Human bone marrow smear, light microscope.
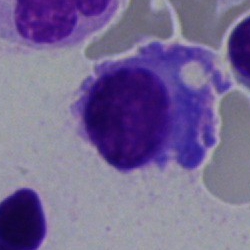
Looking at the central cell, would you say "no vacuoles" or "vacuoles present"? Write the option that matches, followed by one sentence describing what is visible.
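Vacuoles present. A single round clear vacuole lies in the upper right cytoplasm.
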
